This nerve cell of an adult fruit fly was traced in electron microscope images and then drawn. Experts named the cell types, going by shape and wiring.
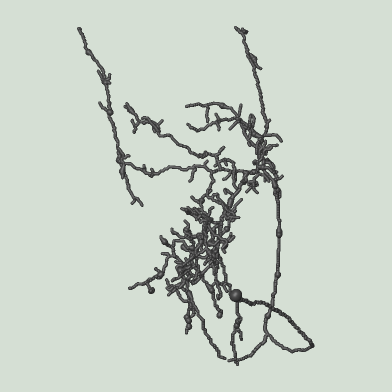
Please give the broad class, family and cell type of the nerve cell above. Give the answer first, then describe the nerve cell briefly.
This is a central-brain intrinsic neuron. The family is hemilineage VPNp&v1_posterior. Its cell type is LHPV2d1. The cell body is at the bottom of the picture. The picture shows dozens of branch ends.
